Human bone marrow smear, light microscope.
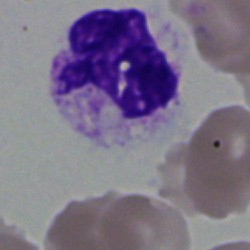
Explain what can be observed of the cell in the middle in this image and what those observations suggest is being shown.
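An irregular, lumpy outline with indentations bounds the nucleus. Its chromatin stains dark purple and appears dense. A small white clear spot lies within the nucleus near its centre. The cytoplasm is pale lilac. The cell is a segmented neutrophil.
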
